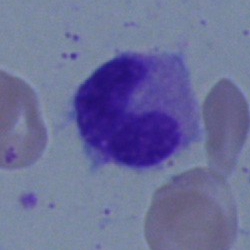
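Band neutrophil, middle cell: a kidney-shaped nucleus whose deep notch opens toward the upper right, densely stained dark purple throughout. Pale greyish-lilac cytoplasm lies mostly on the right, and the roughly rounded outline goes slightly angular and uneven at the upper right.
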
